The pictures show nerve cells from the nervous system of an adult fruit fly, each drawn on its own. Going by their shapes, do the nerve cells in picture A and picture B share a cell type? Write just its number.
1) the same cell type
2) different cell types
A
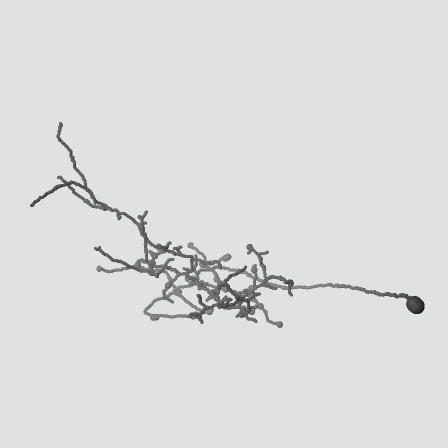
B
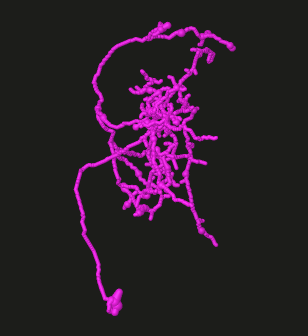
2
